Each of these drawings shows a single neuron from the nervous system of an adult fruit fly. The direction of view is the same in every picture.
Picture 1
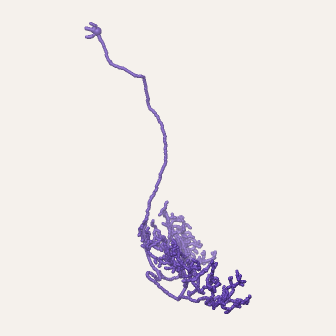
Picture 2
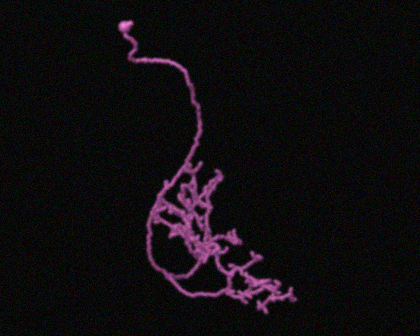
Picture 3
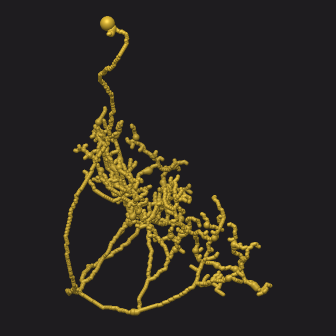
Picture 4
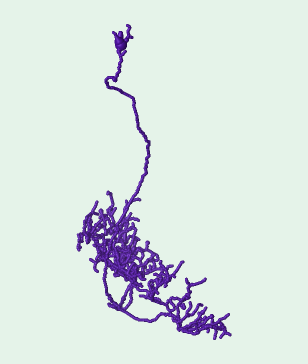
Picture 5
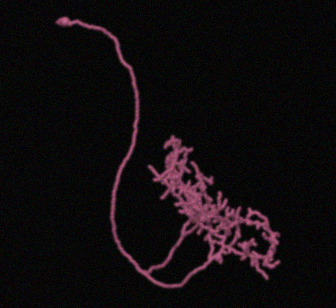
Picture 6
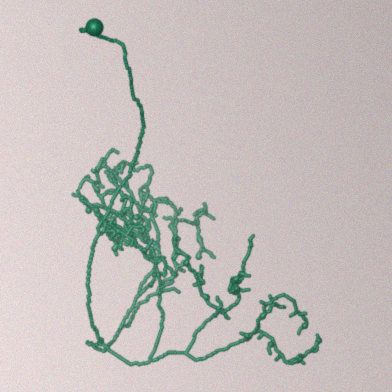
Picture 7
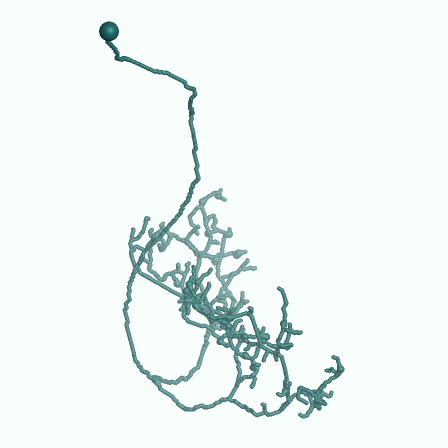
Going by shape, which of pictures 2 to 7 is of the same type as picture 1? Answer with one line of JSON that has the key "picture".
{"picture": 4}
